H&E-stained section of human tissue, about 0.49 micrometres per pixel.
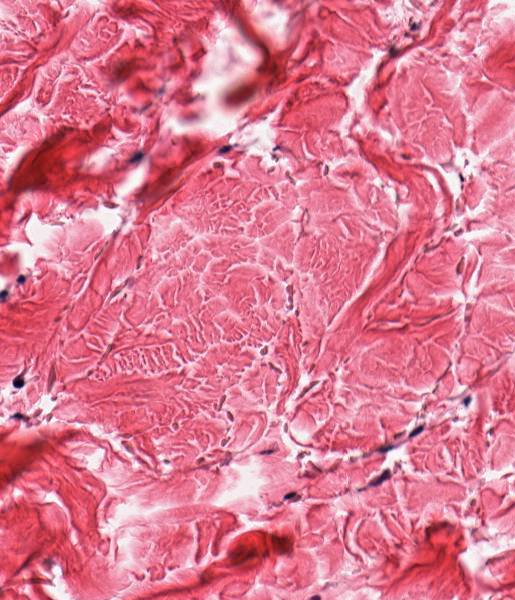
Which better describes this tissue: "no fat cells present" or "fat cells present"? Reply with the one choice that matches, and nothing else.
No fat cells present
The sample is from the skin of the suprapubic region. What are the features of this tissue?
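The field consists entirely of densely packed pink fibre bundles running in many different directions. Narrow white clefts, rather than wide empty spaces, separate the bundles. Nuclei are sparse, small, dark and elongated, and lie scattered between the bundles. In the lower right, a loose row of elongated dark nuclei runs along one cleft.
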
